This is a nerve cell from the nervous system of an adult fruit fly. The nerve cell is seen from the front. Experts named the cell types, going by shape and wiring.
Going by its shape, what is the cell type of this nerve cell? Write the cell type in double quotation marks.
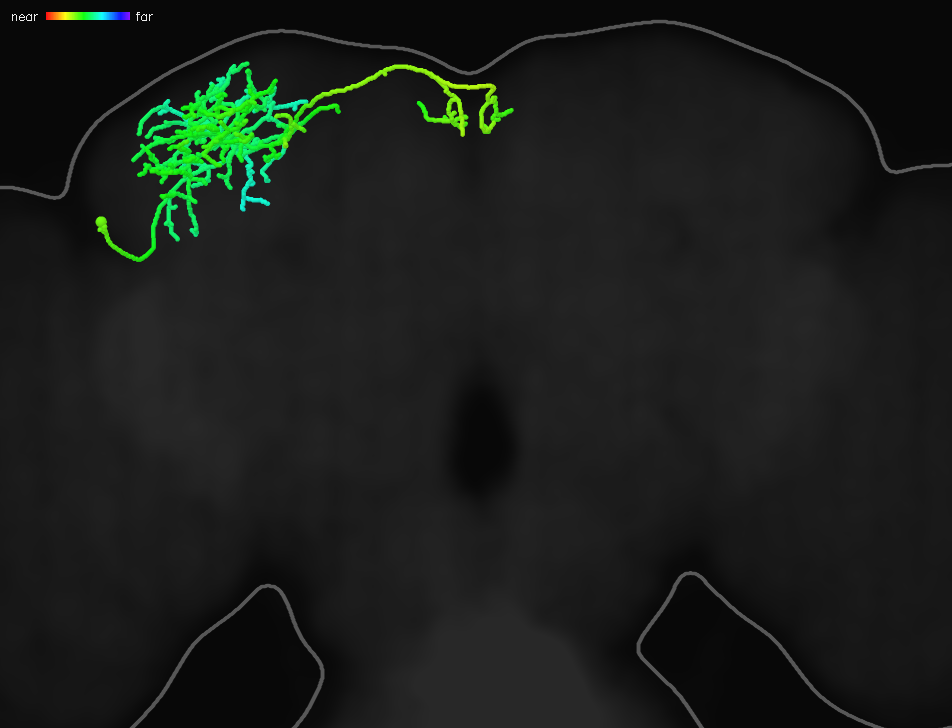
"SLP112"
